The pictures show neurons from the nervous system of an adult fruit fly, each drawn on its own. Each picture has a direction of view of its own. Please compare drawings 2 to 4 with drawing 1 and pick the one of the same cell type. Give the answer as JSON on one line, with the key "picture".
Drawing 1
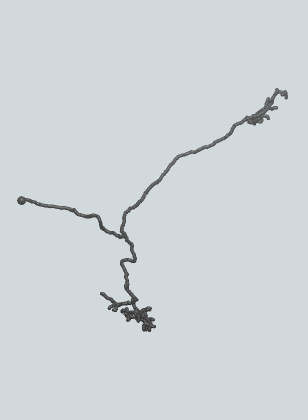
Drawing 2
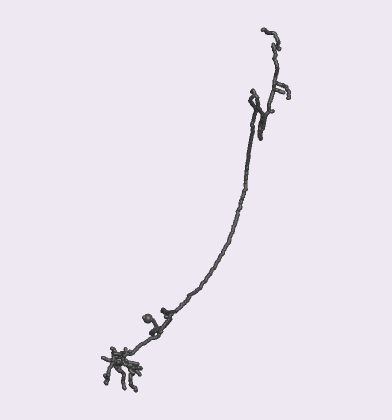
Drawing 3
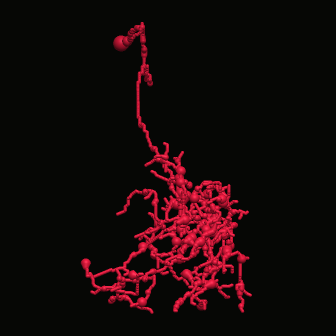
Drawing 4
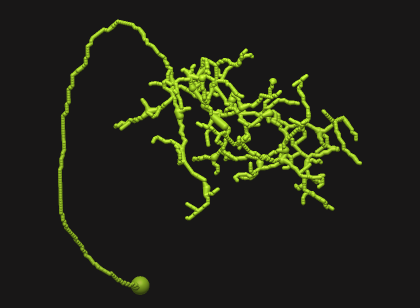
{"picture": 2}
